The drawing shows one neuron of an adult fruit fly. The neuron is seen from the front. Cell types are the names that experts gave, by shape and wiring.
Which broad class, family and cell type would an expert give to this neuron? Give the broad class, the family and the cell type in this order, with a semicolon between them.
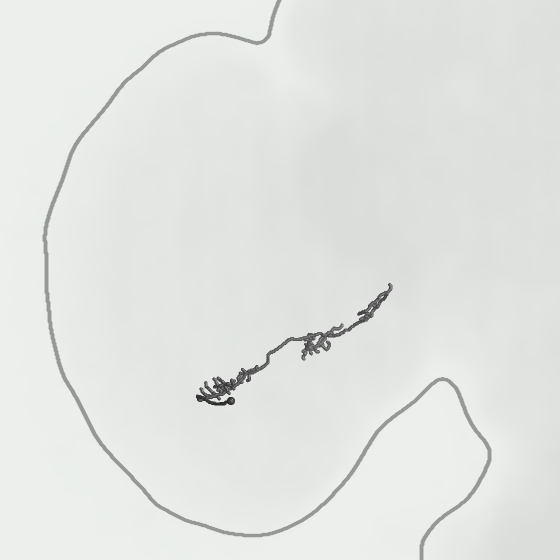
optic-lobe intrinsic neuron; TmY; TmY4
